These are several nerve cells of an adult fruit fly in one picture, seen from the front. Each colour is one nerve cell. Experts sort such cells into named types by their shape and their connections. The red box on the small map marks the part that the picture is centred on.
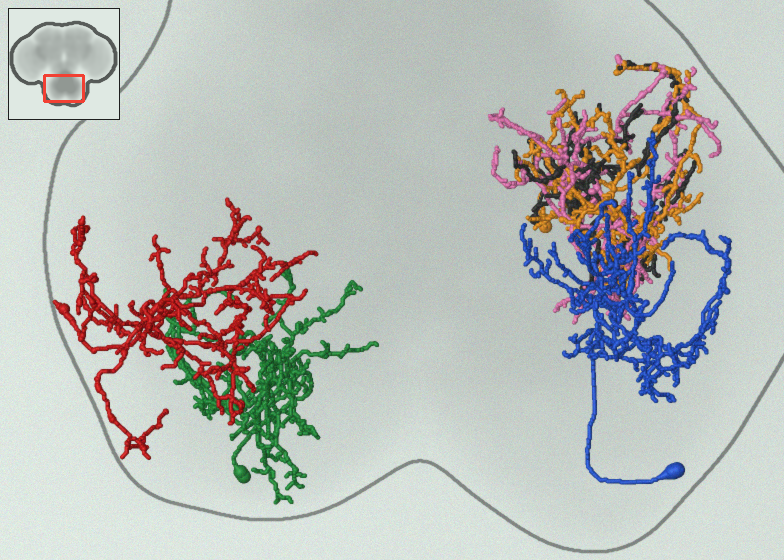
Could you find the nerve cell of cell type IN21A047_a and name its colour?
pink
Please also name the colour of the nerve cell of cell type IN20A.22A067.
black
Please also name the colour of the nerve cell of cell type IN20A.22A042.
blue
